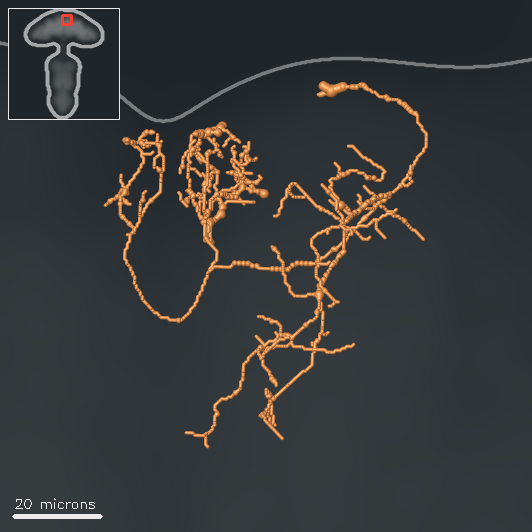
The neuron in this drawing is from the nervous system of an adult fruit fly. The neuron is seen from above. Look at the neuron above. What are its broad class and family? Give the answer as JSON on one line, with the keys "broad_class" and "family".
{"broad_class": "central-brain intrinsic neuron", "family": "class DAN"}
